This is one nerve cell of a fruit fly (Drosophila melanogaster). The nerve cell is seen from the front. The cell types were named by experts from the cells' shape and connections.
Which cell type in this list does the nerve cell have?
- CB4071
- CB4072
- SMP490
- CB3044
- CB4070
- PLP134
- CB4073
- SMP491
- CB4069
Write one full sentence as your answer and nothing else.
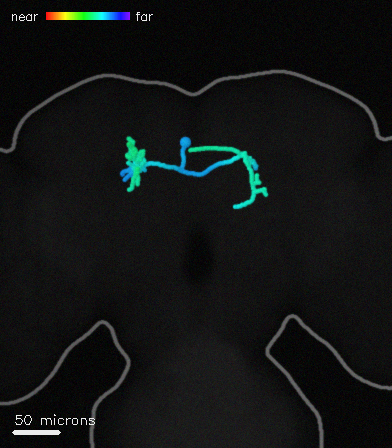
This nerve cell has been assigned cell type CB4070.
